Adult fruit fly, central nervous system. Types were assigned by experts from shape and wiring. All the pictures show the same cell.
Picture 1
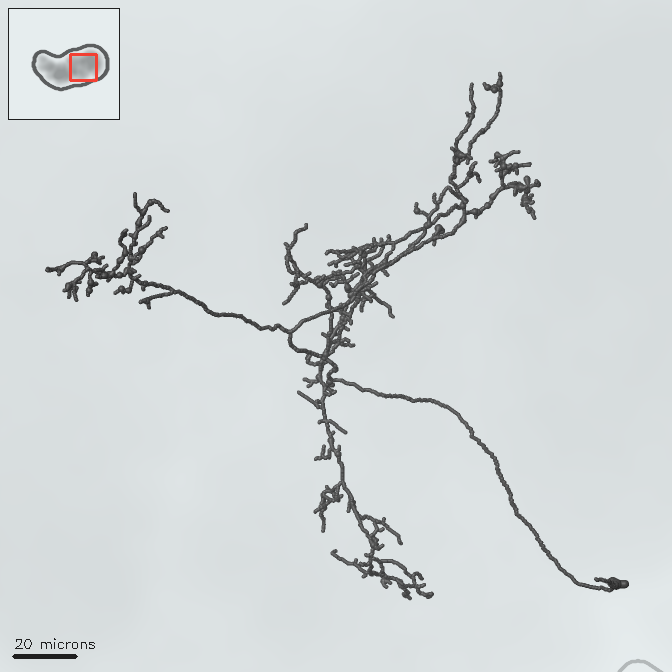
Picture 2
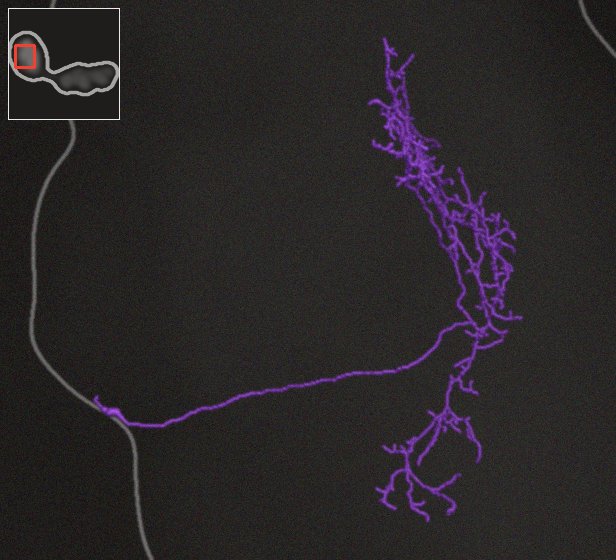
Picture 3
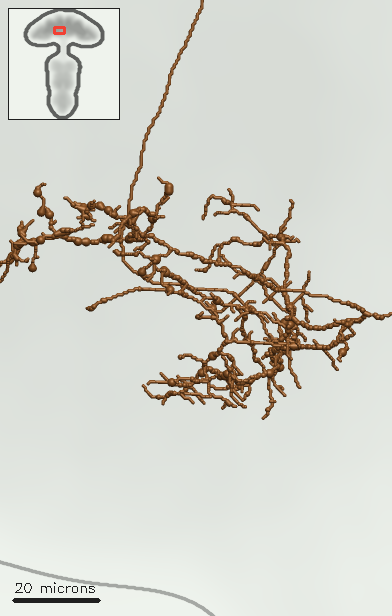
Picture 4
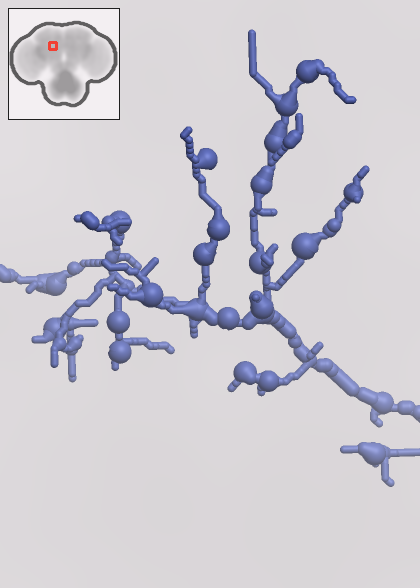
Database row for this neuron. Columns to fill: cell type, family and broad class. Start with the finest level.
PS092; hemilineage PSa1; central-brain intrinsic neuron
